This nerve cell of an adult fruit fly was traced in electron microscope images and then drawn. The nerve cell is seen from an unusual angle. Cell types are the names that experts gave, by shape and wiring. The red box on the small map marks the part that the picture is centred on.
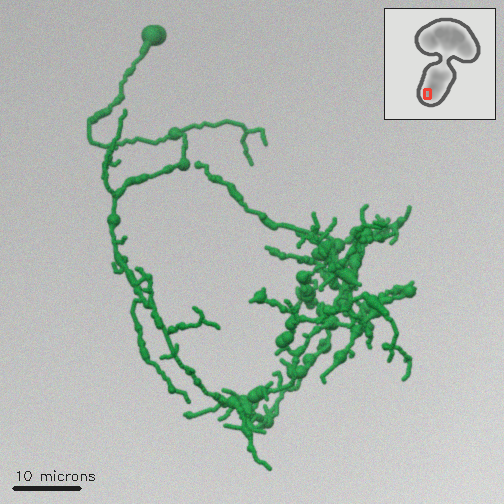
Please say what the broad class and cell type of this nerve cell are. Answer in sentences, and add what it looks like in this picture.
Its broad class is nerve-cord intrinsic neuron. The cell type is INXXX448. It is in the nerve cord and does not reach the brain. By the scale bar it is about 65 microns tall in this view. Dozens of branch ends can be seen.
